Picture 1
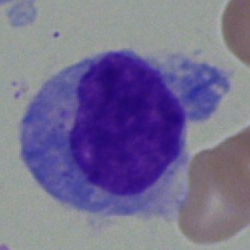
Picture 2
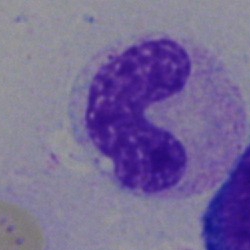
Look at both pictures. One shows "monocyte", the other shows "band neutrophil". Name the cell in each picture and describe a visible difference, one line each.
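Picture 1 shows a monocyte: No distinct granules stand out in the cytoplasm.
Picture 2 shows a band neutrophil: The cytoplasm holds fine pinkish granules.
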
